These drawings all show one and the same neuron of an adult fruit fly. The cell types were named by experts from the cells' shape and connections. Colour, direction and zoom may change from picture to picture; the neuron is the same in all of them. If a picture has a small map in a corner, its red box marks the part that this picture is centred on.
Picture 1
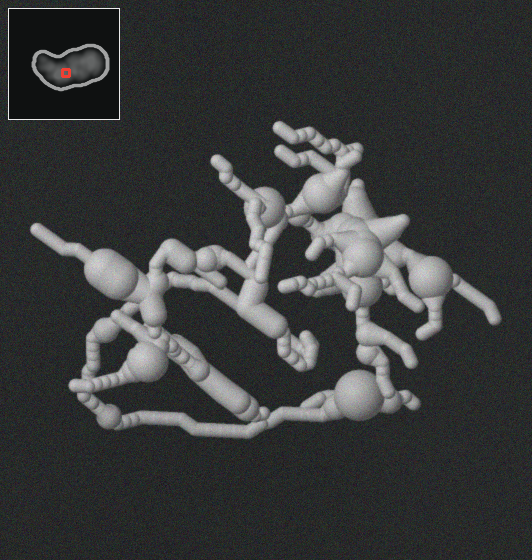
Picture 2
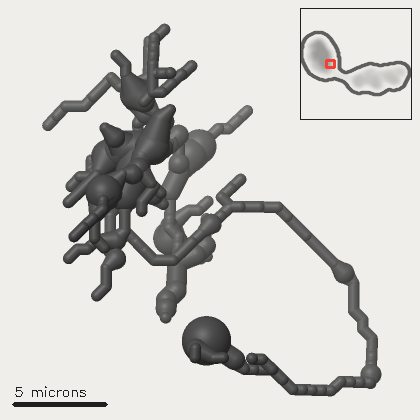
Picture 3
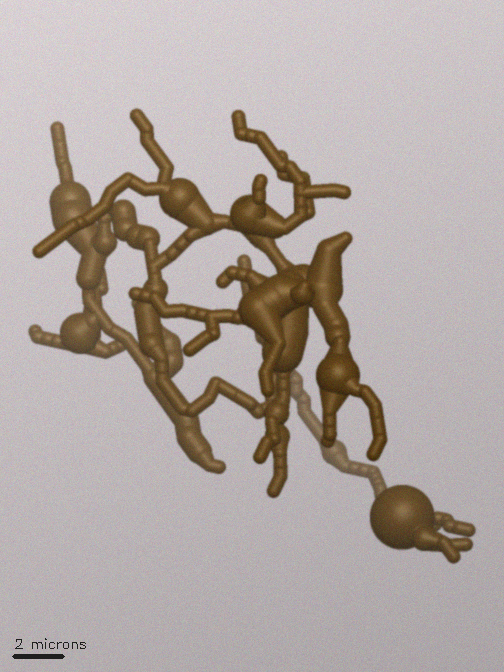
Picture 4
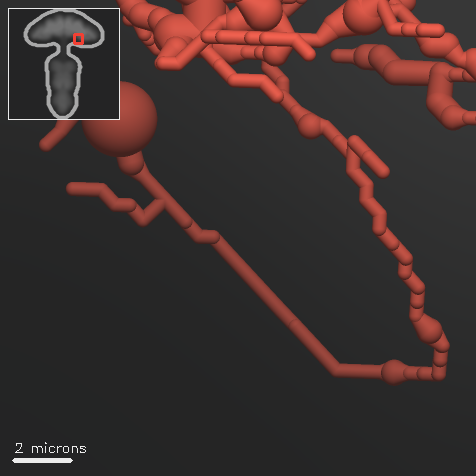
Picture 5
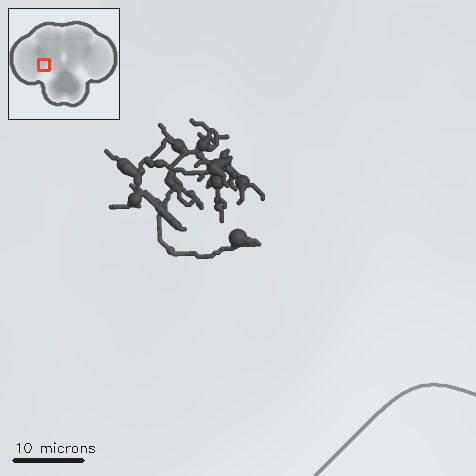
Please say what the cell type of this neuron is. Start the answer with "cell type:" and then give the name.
cell type: T5a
